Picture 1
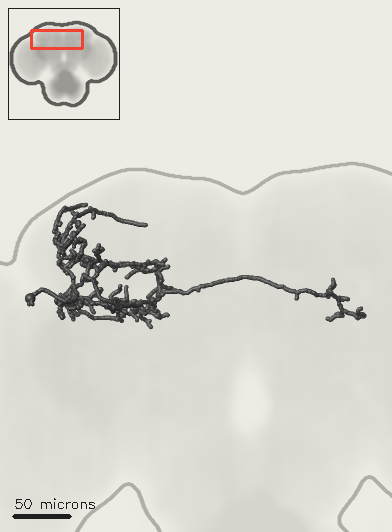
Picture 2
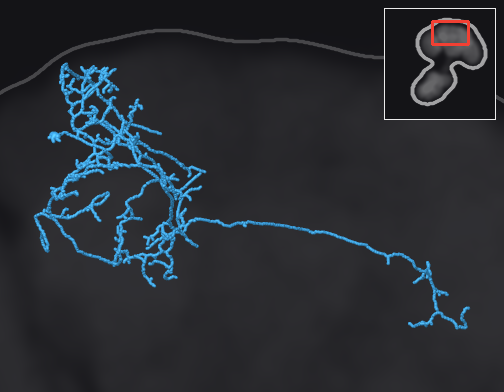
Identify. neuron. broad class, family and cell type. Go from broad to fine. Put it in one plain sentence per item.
A central-brain intrinsic neuron of hemilineage SLPa&l1_anterior, type CL081.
